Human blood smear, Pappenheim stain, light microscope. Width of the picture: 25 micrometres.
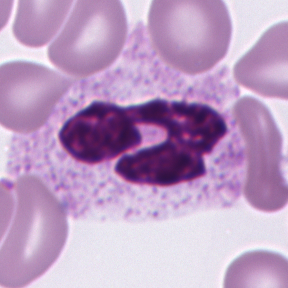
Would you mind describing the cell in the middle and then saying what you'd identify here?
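Two lobes make up the nucleus, joined by a band at the top that encloses a pale gap between them. No nucleoli are visible. Fine violet granules fill the cytoplasm, evenly scattered right up to the cell edge. The outline is irregular and angular rather than round. This cell is a segmented neutrophil.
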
